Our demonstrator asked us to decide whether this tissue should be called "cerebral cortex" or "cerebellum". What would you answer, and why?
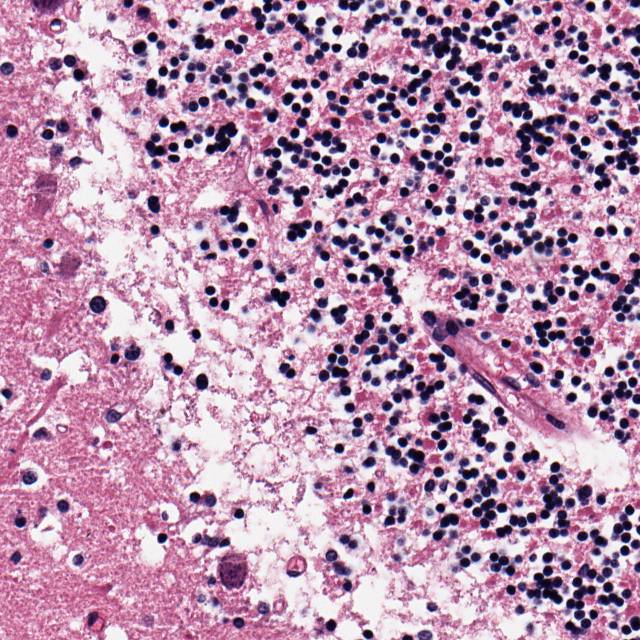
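Cerebellum. Deciding feature: the upper and right part of the field is packed with small, round, darkly staining nuclei with scarcely any visible cytoplasm, while the lower-left part is pale pink tissue with few cells.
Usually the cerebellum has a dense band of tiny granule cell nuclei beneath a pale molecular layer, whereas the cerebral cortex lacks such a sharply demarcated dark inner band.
Also seen: small cell-free islands of pink material between the dense-zone nuclei, and a large neuron with abundant purplish cytoplasm near the bottom centre, on the border between dense and pale zones.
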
